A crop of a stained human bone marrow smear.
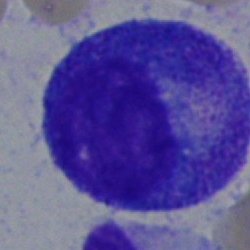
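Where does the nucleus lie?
Off-centre, filling the left part of the cell.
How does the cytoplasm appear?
As a blue band on the right side, paler than the nucleus, with fine purple granules scattered through it.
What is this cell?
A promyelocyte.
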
